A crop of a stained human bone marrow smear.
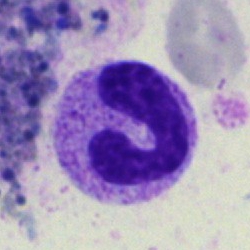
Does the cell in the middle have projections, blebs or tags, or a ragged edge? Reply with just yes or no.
No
